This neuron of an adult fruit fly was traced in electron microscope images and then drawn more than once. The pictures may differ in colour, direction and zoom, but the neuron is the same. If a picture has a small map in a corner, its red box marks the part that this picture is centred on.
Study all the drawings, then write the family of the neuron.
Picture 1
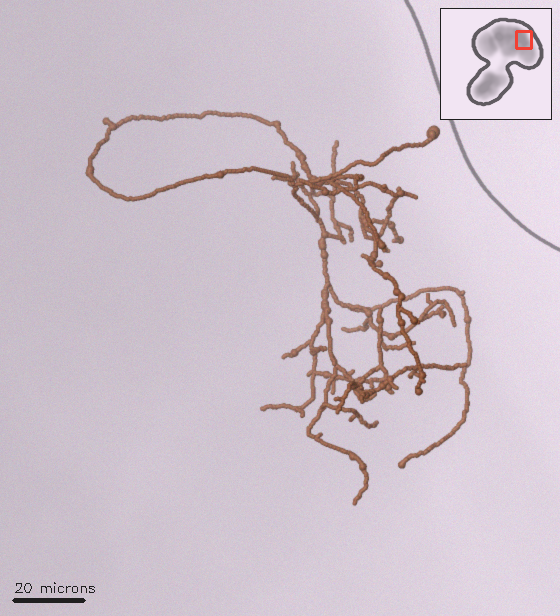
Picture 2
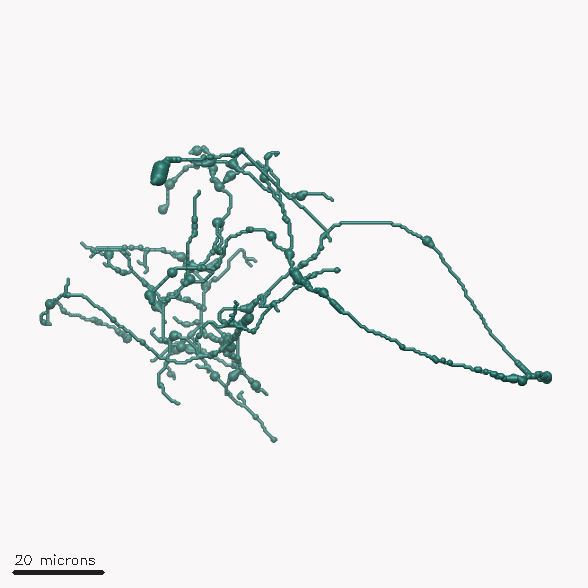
hemilineage VLPl&d1_dorsal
